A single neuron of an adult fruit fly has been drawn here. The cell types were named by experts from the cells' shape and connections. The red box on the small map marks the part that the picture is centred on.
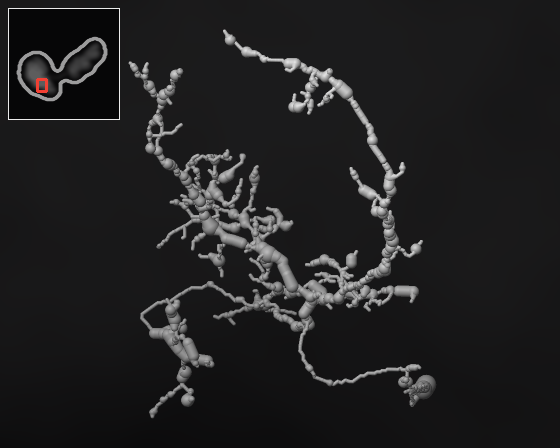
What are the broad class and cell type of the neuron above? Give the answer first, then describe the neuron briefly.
This is a central-brain intrinsic neuron. It is of cell type GNG232. The picture shows dozens of branch ends. As drawn here it is taller than it is wide.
